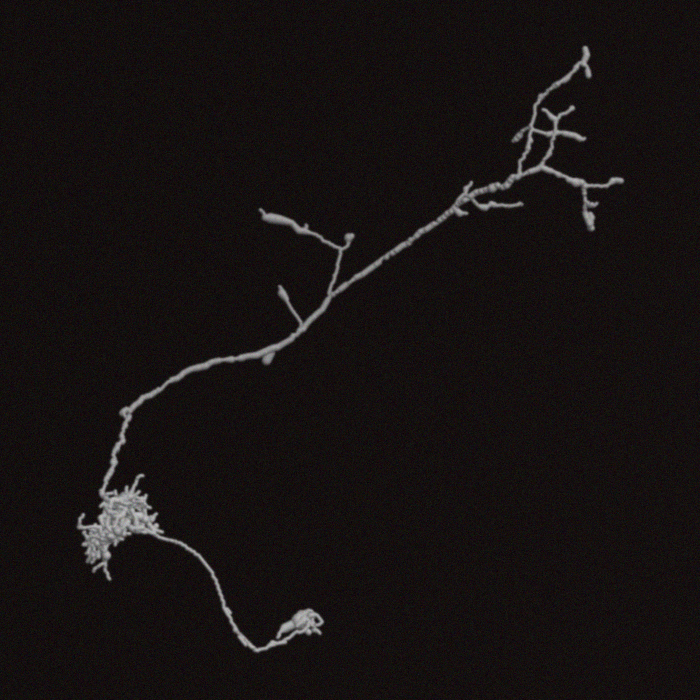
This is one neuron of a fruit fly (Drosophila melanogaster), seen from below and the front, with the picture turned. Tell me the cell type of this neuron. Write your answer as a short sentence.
The cell type is VC3_adPN.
